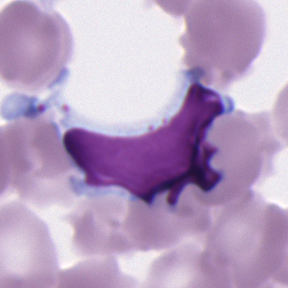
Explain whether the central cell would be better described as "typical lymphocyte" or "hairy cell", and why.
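This is a typical lymphocyte. Its chromatin is dense, dark purple and fairly uniform throughout. A few tiny pinkish-red dots lie in the pale rim above the nucleus, and no vacuoles are visible in the cell. Small jagged points mark the lower right edge of the nucleus.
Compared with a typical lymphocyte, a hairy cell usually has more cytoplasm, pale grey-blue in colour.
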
